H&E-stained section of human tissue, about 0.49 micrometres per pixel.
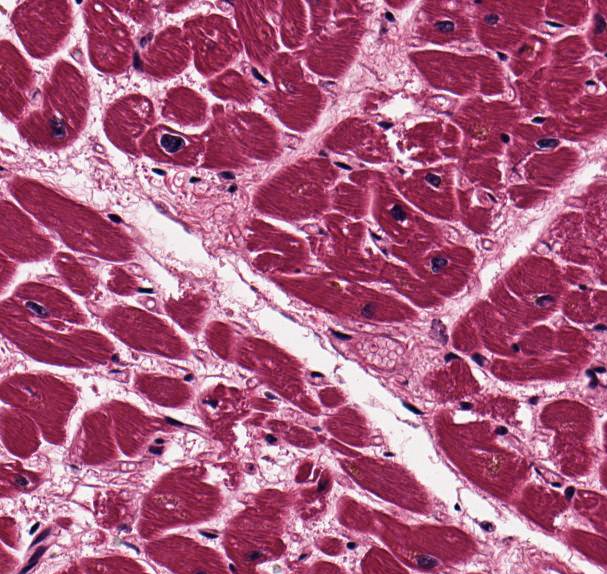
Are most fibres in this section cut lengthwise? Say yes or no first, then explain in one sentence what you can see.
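No. Most muscle fibres on both sides of the band are cut in cross or oblique section rather than along their length.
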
